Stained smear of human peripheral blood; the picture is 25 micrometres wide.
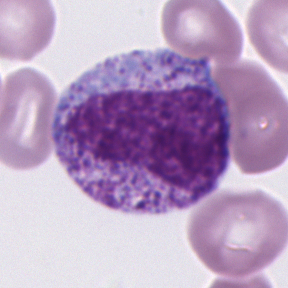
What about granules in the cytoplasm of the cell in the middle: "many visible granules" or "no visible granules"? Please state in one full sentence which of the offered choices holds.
It is many visible granules that the cytoplasm of this cell contains.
